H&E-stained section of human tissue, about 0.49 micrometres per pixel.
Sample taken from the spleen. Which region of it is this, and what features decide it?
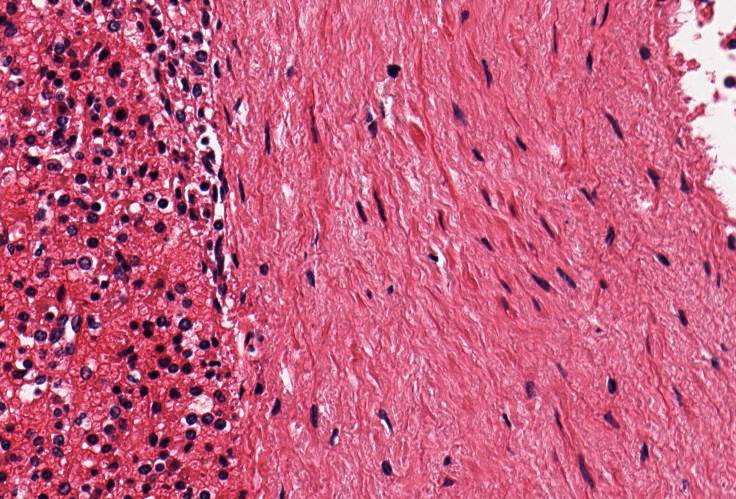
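Shown here is dense connective tissue, the sparsely nucleated fibrillary right two-thirds. Its nuclei are sparse, dark and spindle-shaped, aligned with the fibres.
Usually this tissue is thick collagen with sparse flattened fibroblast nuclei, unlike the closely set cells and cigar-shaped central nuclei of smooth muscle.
The left third holds closely packed, round, dark nuclei, bordering it roughly top to bottom.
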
